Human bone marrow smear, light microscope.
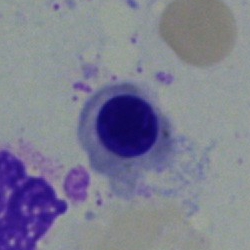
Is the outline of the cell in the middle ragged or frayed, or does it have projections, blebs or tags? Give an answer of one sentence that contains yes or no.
Yes, this cell has a rough edge that is ragged or bears projections, blebs or tags.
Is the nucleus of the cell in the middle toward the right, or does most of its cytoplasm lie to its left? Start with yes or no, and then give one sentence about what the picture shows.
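Yes. The cytoplasm forms a rim that is widest below and to the left of the nucleus.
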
